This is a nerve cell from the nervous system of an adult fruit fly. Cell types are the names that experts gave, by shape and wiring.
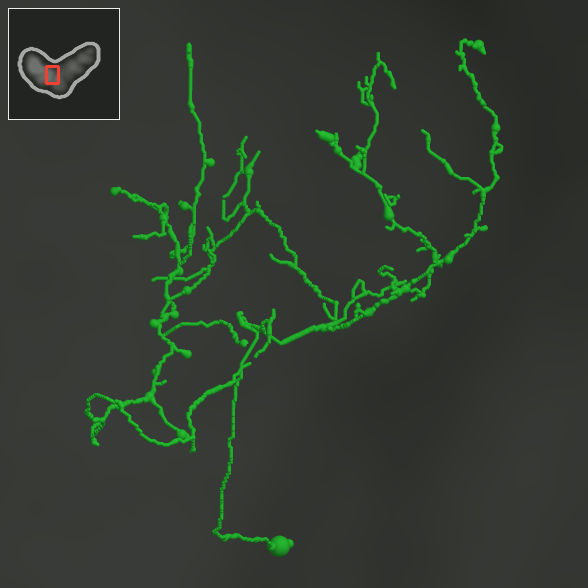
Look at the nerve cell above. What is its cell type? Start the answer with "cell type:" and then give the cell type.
cell type: LHAV2b10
